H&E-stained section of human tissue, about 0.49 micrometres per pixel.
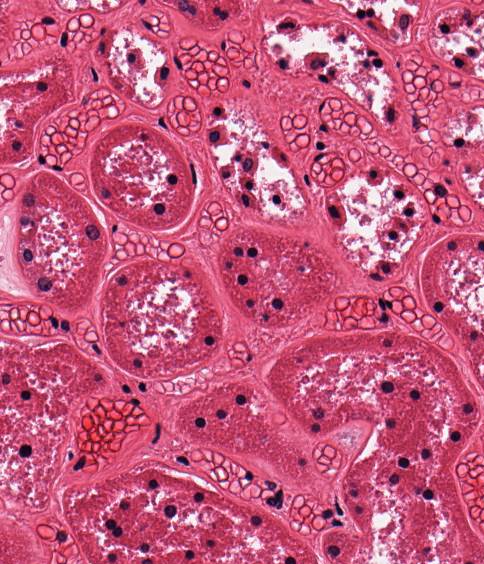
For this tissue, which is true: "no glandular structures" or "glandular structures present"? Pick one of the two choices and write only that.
Glandular structures present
